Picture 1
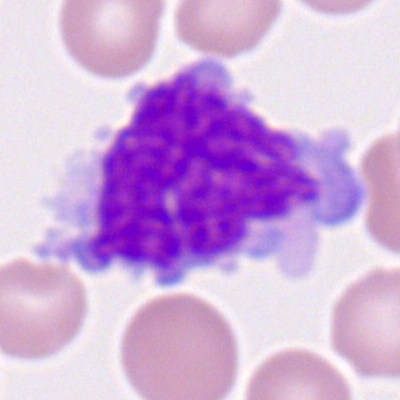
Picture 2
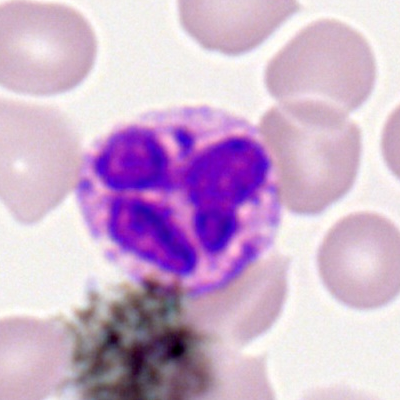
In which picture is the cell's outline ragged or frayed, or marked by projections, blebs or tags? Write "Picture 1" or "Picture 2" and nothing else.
Picture 1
